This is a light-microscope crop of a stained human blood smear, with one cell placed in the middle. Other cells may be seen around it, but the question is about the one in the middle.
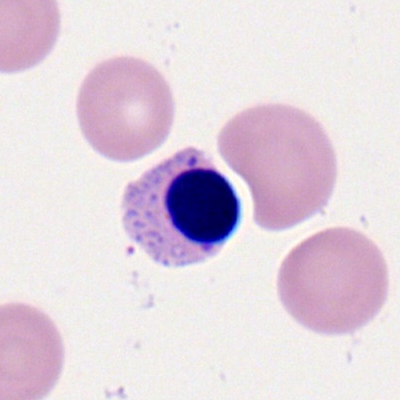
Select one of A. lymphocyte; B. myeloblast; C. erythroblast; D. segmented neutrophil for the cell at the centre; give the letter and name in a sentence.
Option C is the correct selection, for the cell at the centre is an erythroblast.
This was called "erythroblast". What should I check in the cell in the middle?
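Start with the chromatin: very dense, almost uniformly dark, no visible pattern.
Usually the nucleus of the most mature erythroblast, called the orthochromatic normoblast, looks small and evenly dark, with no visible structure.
The nucleus here shows that same even darkness.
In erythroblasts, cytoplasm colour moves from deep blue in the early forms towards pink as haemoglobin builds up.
Here the cytoplasm, lying mainly to the left of the nucleus, is pale pinkish-lilac.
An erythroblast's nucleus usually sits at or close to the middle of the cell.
This one does not: it sits off-centre toward the right. Many small purple-blue dots also speckle the cytoplasm.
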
